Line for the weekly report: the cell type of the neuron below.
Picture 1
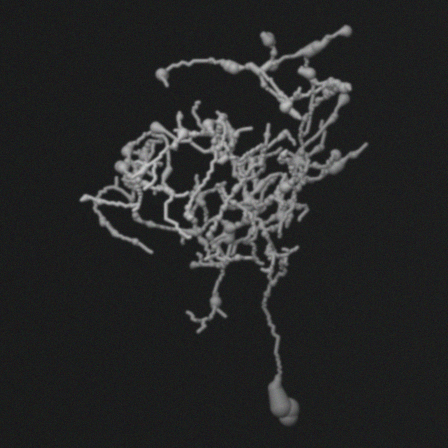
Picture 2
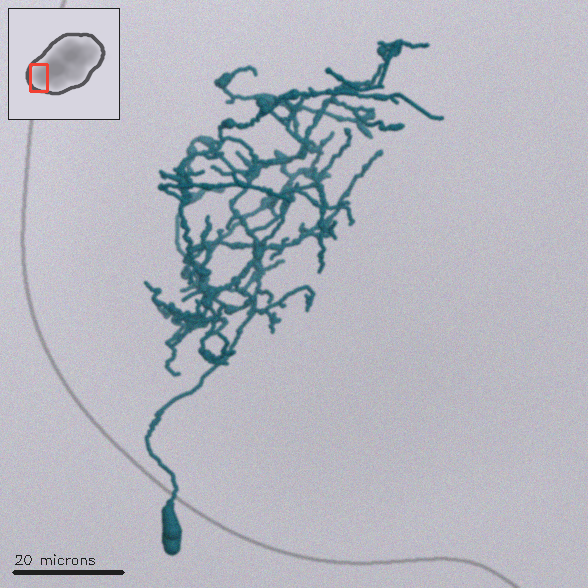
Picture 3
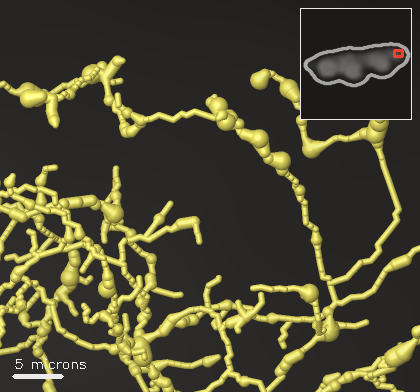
IN19A099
